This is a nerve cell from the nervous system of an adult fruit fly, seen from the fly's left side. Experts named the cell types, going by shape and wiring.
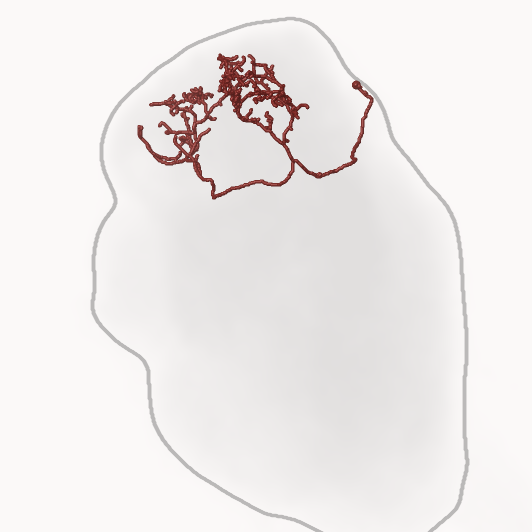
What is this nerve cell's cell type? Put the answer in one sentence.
The cell type is SLP473.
